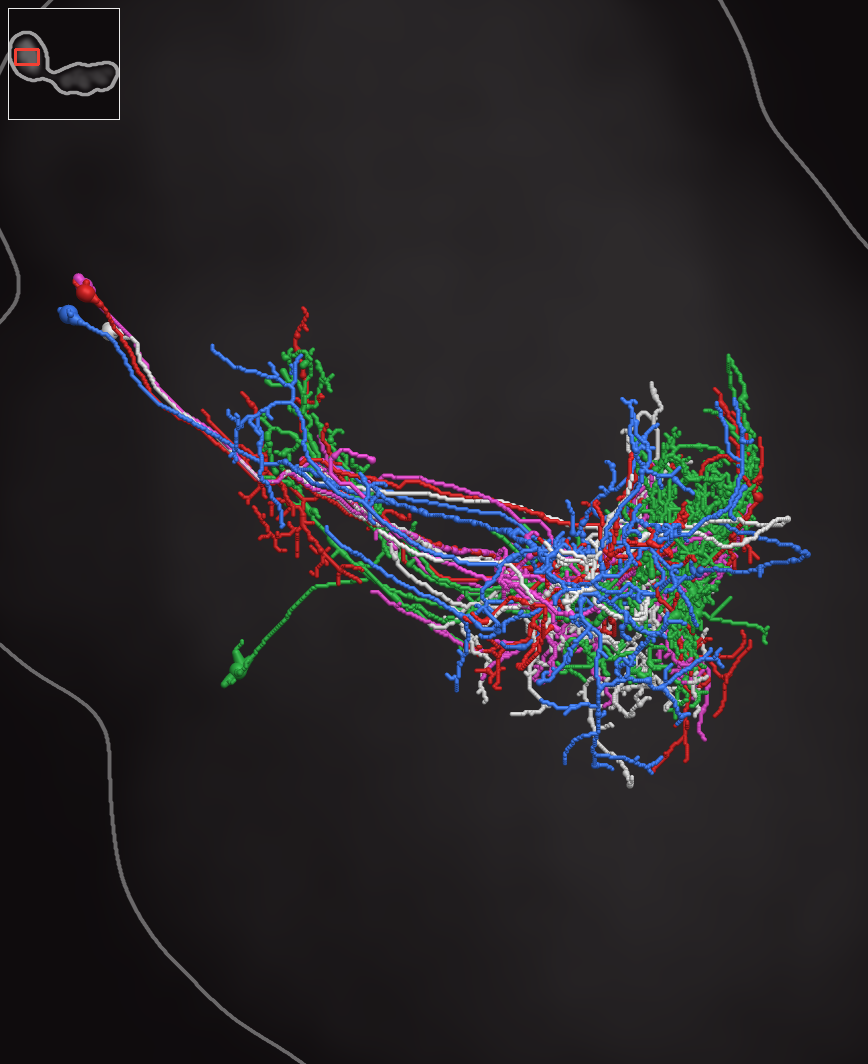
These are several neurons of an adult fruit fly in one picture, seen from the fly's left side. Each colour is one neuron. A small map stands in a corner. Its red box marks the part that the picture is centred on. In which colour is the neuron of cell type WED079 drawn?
blue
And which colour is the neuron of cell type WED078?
magenta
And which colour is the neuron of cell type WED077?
red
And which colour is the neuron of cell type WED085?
white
